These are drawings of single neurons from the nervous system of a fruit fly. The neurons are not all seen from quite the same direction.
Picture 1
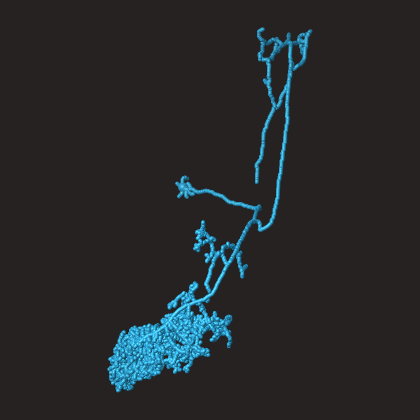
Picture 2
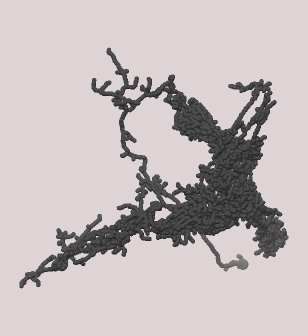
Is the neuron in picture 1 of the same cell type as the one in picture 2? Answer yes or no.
yes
